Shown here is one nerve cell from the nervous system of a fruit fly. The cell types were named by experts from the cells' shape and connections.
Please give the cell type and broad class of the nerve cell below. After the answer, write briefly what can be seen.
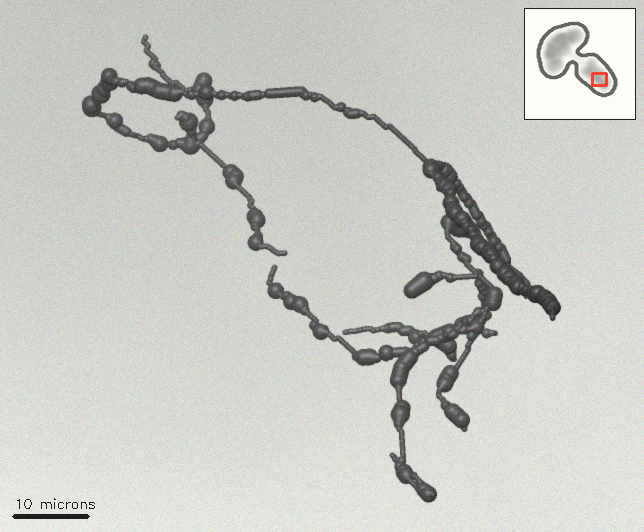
The cell type is SNxx15. Its broad class is sensory neuron entering the nerve cord. It is in the nerve cord and does not reach the brain. From left to right in the picture it spans about 65 microns.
